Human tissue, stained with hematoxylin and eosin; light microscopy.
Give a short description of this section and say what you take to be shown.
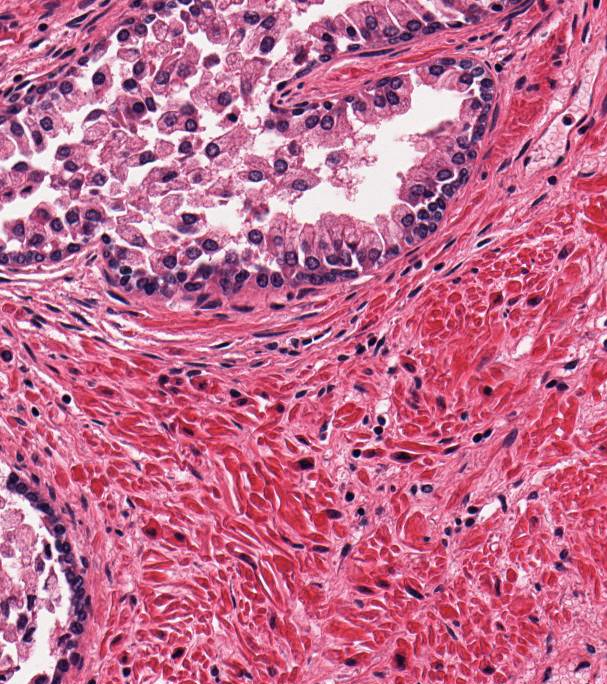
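A large gland fills the upper left, part of a second gland sits at the lower left edge, and stroma fills the rest. Beneath the columnar cells along the upper gland's lower border runs a row of small, dark, flattened nuclei. Spindle cells and fibres wrap concentrically around that gland's outer border. Lower-right stroma is bright pink smooth muscle bundles cut in many directions. It's prostate.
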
